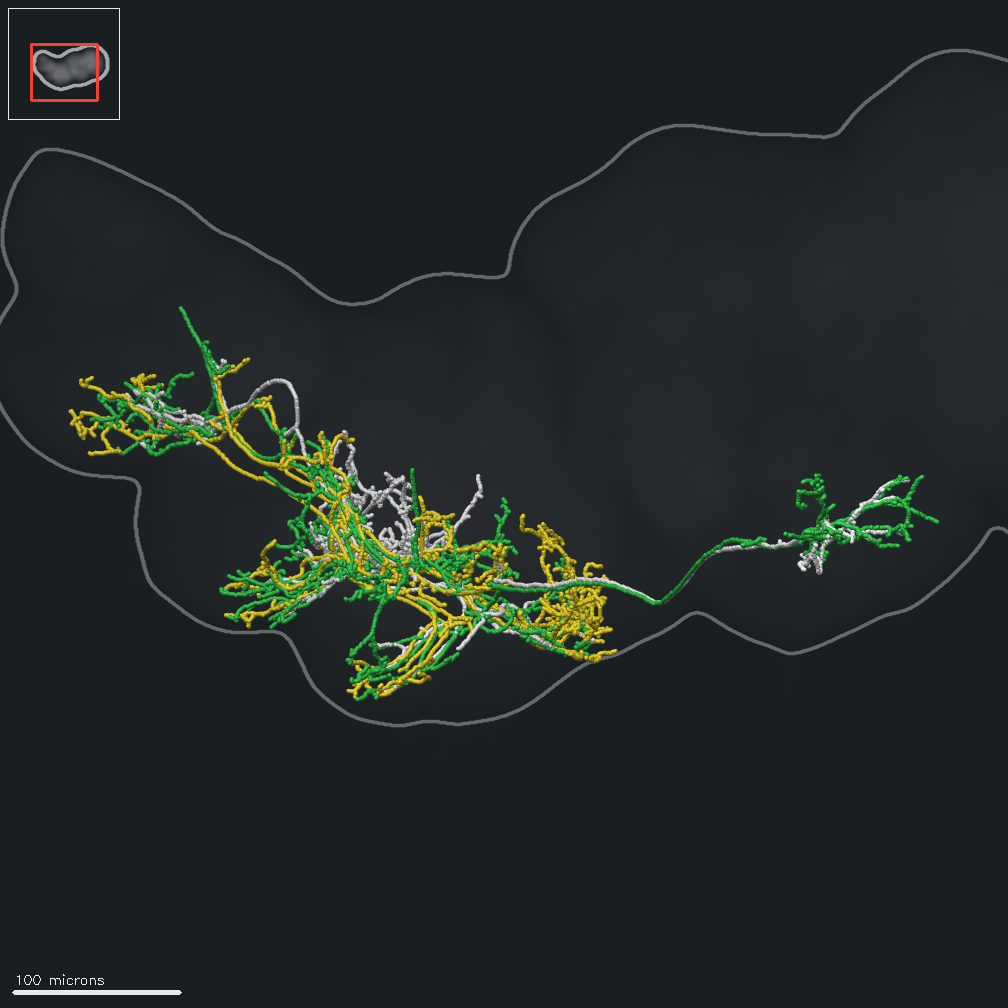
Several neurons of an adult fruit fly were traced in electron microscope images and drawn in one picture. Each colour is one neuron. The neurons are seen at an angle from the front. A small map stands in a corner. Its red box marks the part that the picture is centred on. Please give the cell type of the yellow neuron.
IN05B024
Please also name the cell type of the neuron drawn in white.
AN05B100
